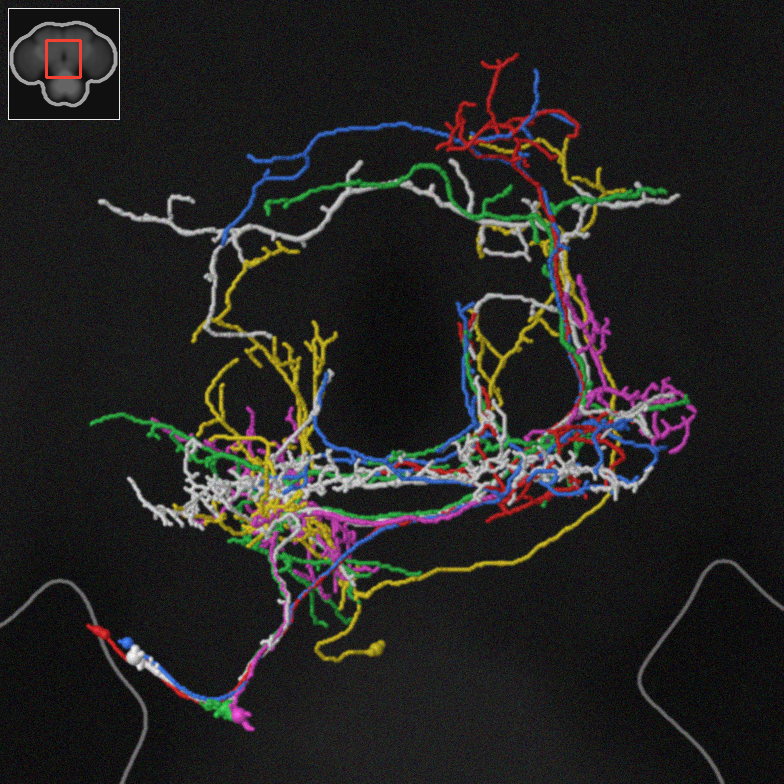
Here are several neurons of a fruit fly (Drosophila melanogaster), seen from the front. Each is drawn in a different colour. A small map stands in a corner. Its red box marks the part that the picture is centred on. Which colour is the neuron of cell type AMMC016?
red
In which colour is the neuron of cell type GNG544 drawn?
green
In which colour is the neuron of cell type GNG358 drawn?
magenta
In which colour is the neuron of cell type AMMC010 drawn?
white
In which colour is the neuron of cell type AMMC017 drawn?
blue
